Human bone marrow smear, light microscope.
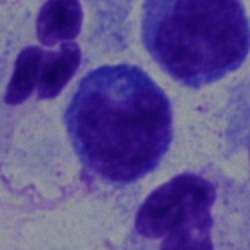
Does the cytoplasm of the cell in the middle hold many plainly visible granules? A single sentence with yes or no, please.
No, no visible granules are present in the cytoplasm of the cell.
